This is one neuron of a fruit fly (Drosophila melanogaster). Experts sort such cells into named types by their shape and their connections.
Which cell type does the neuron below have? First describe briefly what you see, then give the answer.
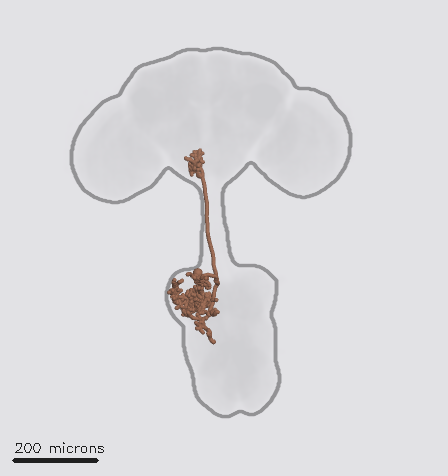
It runs through the neck, between the brain and the nerve cord. The cell body is in the middle of the picture. By the scale bar it is about 450 microns tall in this view. Its broad class is ascending neuron. Its cell type is ANXXX041.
